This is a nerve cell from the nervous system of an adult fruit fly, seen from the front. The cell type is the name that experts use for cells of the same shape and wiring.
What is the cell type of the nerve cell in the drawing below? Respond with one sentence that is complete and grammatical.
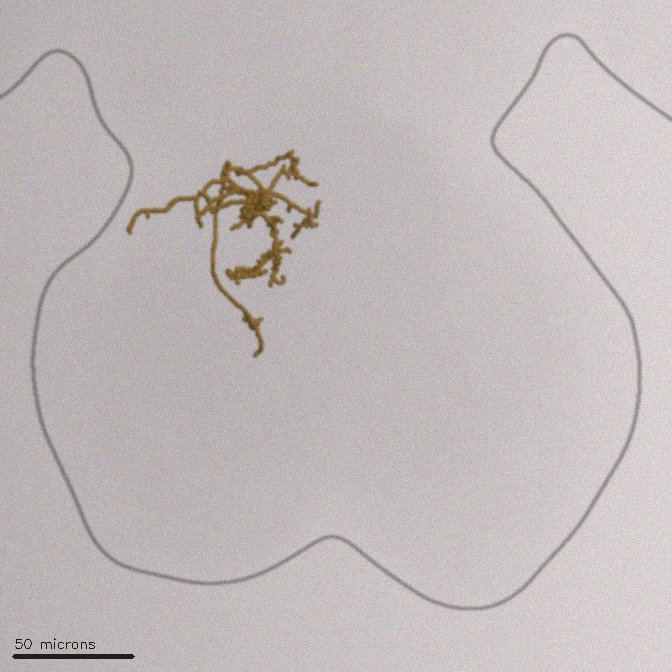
Regarding its cell type, the nerve cell is IN03B066.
